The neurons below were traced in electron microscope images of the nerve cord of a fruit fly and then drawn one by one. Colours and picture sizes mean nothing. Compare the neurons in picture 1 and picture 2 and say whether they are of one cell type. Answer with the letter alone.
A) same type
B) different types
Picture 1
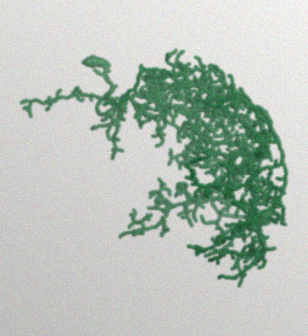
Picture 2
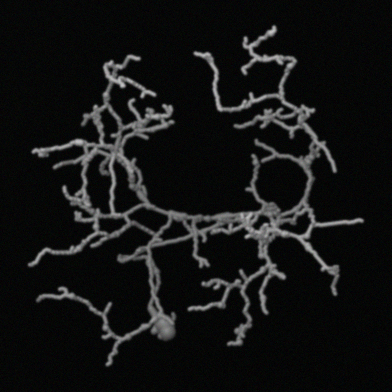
B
